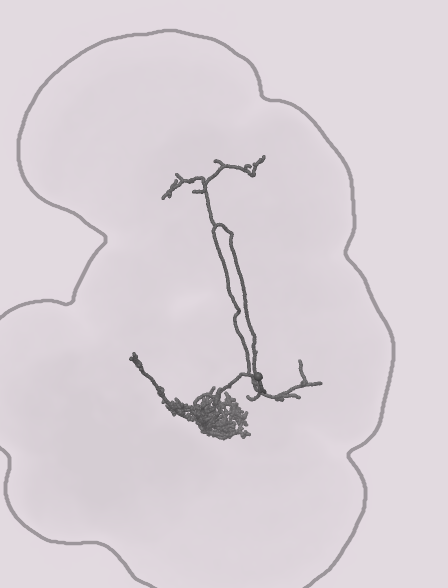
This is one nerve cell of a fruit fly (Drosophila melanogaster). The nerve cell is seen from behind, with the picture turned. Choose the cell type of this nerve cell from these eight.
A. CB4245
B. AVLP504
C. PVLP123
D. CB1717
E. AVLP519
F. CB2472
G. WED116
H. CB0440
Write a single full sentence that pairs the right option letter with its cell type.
The nerve cell is categorized as cell type CB0440, option H.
